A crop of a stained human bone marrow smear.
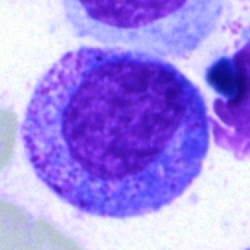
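Promyelocyte, the middle cell of a stained bone marrow smear. Its nucleus lies off-centre toward the upper right, leaving a wider band of cytoplasm on the left and below. Reddish-purple granules are scattered through the cytoplasm, most crowded along its left edge. A dark purple cell lies close beside the promyelocyte's right edge.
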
